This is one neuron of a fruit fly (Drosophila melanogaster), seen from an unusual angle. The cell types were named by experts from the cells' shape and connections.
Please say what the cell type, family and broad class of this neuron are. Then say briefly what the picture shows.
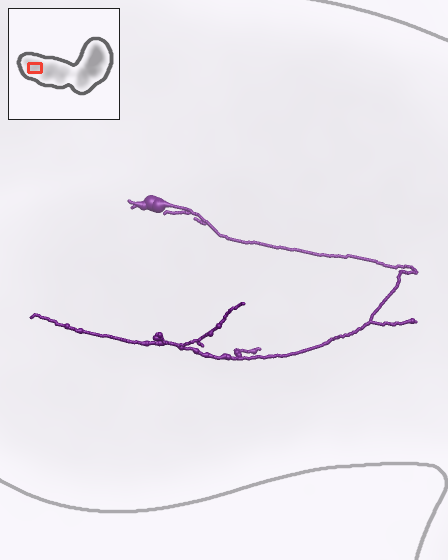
It is of cell type IN12B056. Its family is hemilineage 12B. It is a nerve-cord intrinsic neuron. It has a dozen or fewer branch ends. In this view it is wider than it is tall.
